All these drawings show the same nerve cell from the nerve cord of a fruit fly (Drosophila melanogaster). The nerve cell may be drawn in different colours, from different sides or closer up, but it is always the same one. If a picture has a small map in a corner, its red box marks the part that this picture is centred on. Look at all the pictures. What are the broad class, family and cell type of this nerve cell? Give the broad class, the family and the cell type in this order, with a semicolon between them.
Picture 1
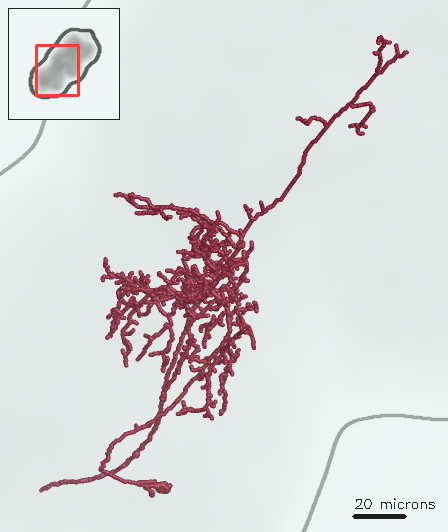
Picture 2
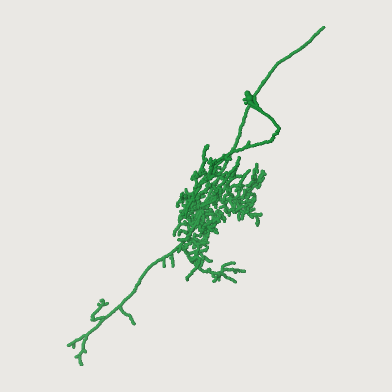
motor neuron of the nerve cord; hemilineage 03B; MNad31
